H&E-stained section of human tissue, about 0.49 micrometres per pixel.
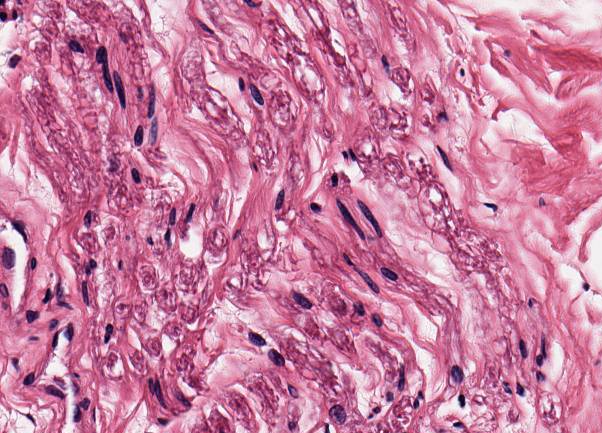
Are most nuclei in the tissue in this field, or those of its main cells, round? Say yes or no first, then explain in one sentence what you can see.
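No. The scattered nuclei are dark, slender and elongated, lying along the direction of the streams.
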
